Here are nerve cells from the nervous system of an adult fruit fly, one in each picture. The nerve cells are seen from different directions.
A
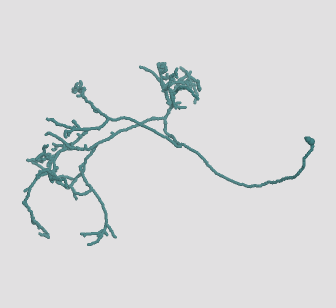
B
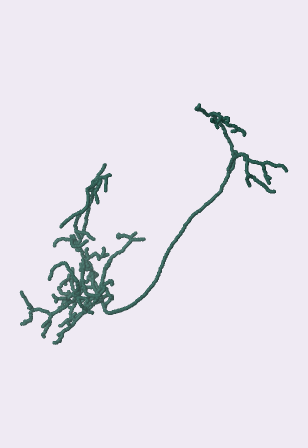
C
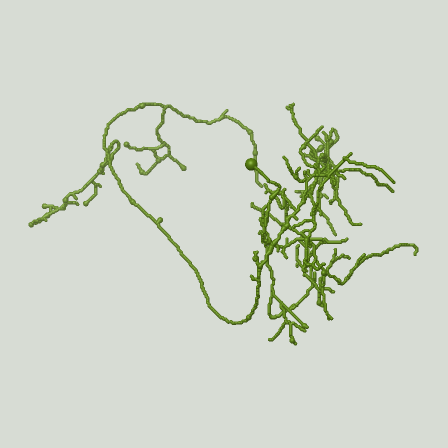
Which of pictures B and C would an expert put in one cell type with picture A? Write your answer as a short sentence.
None of them is of the same cell type.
